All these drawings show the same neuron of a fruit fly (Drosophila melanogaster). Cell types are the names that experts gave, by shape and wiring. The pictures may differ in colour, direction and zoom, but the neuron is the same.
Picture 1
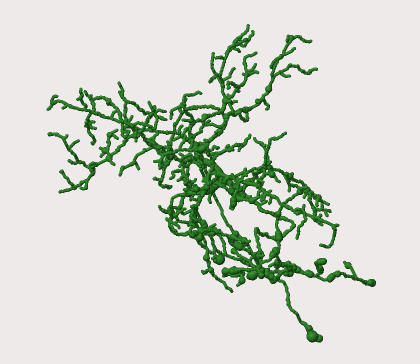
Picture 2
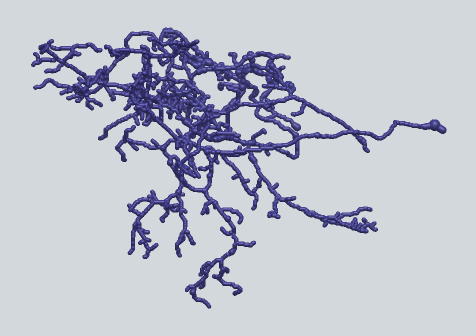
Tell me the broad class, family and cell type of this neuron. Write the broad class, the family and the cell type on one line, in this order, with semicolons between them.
nerve-cord intrinsic neuron; hemilineage 03A; IN03A064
